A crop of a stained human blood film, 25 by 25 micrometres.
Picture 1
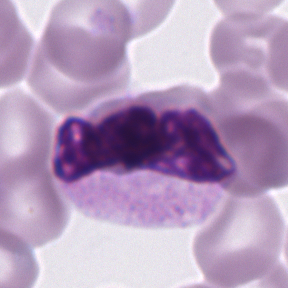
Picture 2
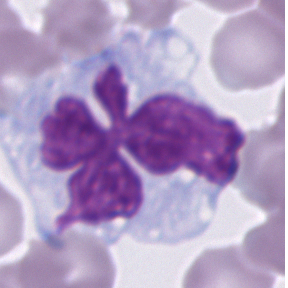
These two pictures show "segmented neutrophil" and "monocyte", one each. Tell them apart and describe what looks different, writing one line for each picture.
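Picture 1 is a segmented neutrophil. The cytoplasm is sprinkled with fine, dust-like lilac granules.
Picture 2 is a monocyte. No distinct granules are visible in the cytoplasm.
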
